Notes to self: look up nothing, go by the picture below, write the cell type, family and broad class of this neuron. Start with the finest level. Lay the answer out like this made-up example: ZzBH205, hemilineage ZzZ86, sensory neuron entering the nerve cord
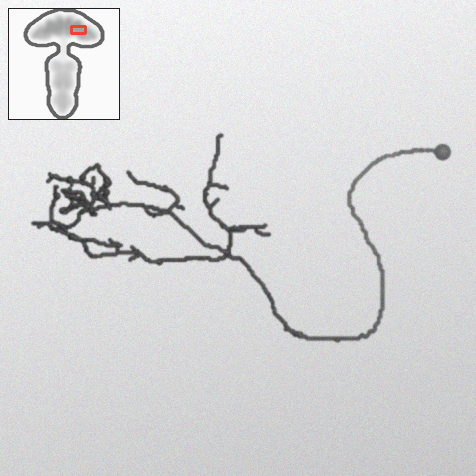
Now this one: CB1595, hemilineage LHa3, central-brain intrinsic neuron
